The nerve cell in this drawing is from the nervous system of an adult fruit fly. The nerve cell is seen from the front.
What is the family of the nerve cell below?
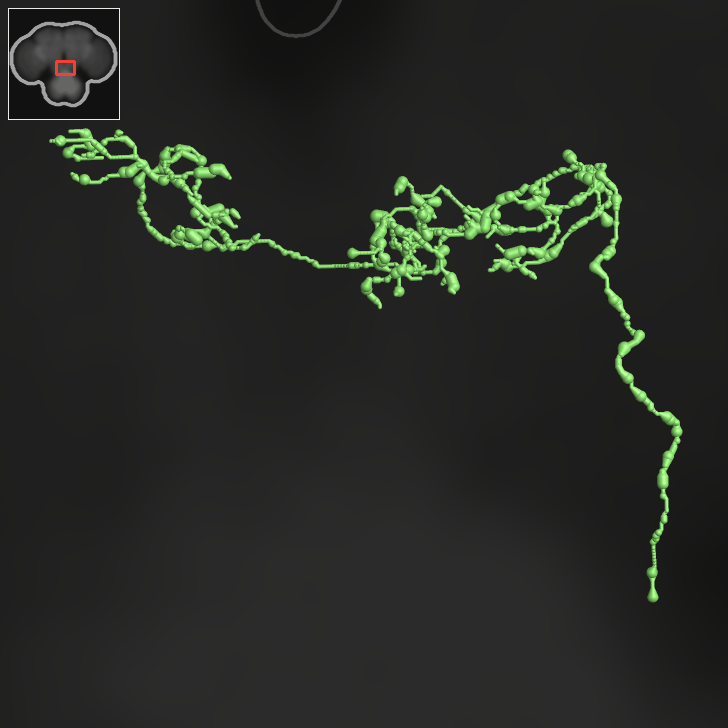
class gustatory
